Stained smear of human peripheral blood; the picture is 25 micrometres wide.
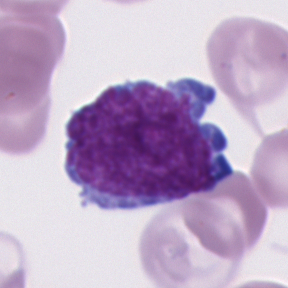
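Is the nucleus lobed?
No, it is a single unlobed mass.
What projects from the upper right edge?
Rounded blue blebs of cytoplasm.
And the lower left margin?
It looks frayed and fuzzy.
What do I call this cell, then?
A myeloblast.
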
